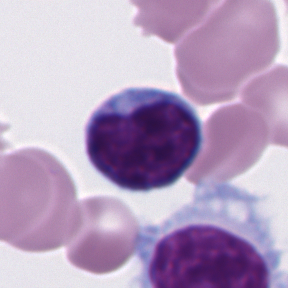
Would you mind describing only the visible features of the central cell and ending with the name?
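First, the outline: round and smooth. Second, the nucleus: a shallow notch marks its top edge, and no nucleoli are visible within it. Third, the chromatin: coarse and clumped. This is a typical lymphocyte.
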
